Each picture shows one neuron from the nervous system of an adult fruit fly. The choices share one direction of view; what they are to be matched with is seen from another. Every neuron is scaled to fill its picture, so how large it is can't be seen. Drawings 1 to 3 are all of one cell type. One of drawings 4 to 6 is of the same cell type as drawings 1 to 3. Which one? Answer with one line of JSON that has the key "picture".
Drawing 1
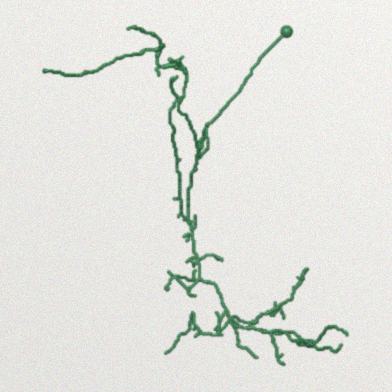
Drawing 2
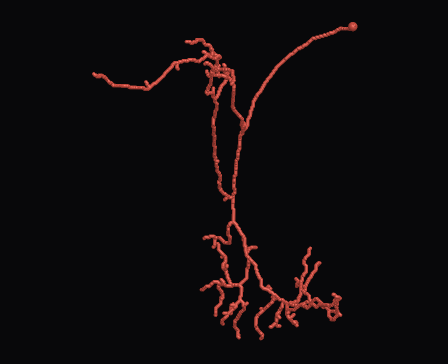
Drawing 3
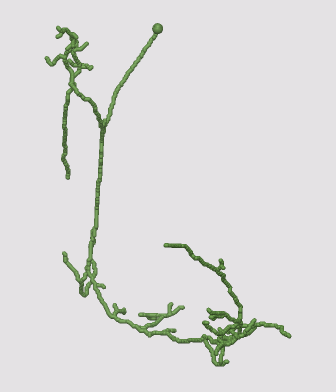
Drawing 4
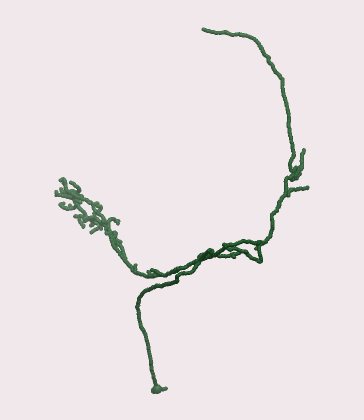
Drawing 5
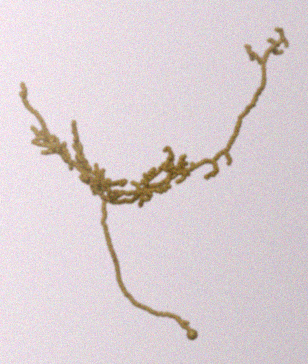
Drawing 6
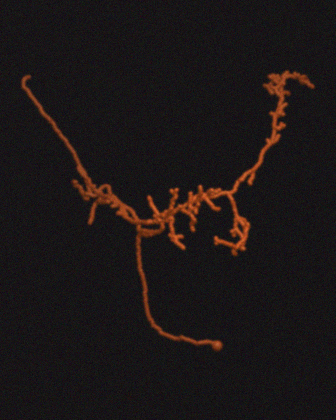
{"picture": 6}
